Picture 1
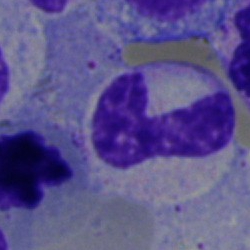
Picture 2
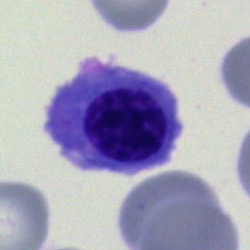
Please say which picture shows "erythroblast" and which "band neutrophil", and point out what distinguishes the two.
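Picture 1 shows a band neutrophil; picture 2 shows an erythroblast. The band neutrophil has a round, smooth outline, whereas the erythroblast's outline is irregular, with small bumps along its edge. In the band neutrophil, a deep notch cuts into the nucleus from its upper side; in the erythroblast, the nucleus lies off-centre toward the right side of the cell. Both have dark purple chromatin, clumped with small paler patches between the clumps in the band neutrophil and coarsely clumped in the erythroblast.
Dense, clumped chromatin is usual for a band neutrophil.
No nucleoli are visible in the band neutrophil's nucleus. The cytoplasm is pale greyish-lilac in the band neutrophil but blue in the erythroblast, where it forms a broad rim widest on the left side.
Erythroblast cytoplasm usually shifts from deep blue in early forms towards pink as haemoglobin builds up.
Red cells lie near the erythroblast, but none touches it.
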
